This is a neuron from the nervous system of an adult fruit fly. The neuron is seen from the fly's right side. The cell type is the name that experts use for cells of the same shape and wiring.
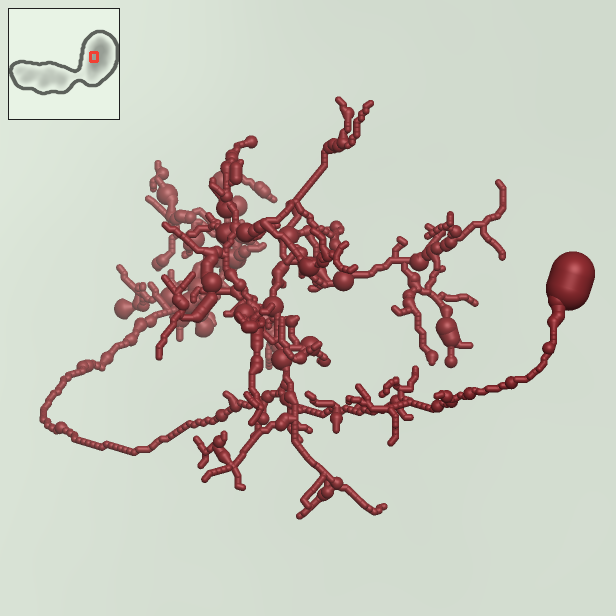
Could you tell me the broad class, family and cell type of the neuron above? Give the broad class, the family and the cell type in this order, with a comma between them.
optic-lobe intrinsic neuron, Tm, Tm35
